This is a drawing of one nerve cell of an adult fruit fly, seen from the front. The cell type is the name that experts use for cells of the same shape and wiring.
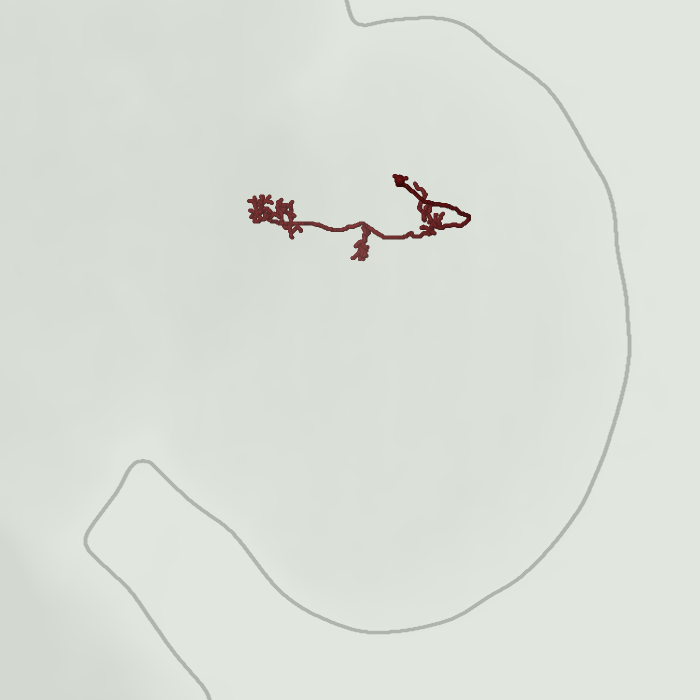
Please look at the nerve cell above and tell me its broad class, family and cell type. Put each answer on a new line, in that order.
optic-lobe intrinsic neuron
TmY
TmY17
